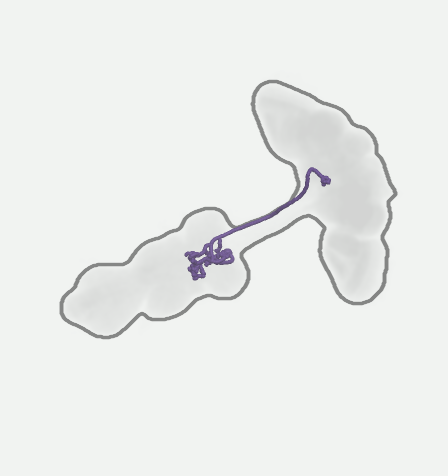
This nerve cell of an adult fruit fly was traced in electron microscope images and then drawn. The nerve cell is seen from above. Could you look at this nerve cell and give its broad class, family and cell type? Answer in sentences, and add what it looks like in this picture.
Its broad class is ascending neuron. The family is hemilineage 07B. The cell type is AN07B070. It reaches both the brain and the nerve cord, passing through the neck. In this view it is wider than it is tall.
